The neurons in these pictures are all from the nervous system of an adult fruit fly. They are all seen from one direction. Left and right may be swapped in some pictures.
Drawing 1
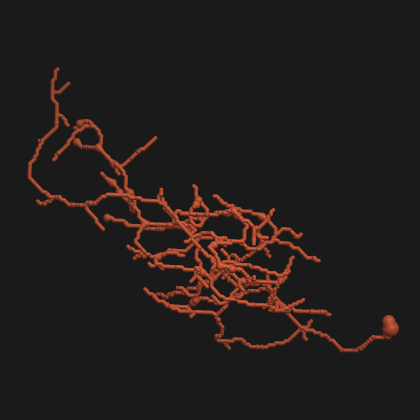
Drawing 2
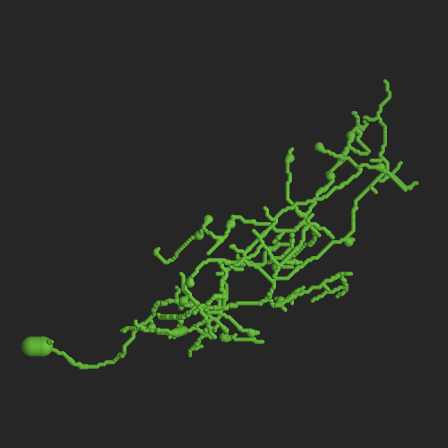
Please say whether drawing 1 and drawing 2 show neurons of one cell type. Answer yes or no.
yes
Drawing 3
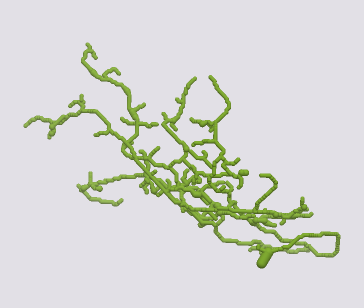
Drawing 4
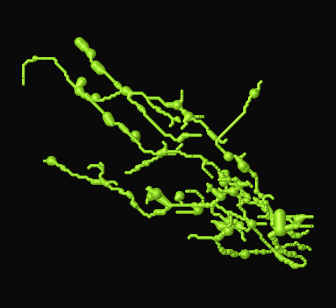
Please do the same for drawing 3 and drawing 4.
yes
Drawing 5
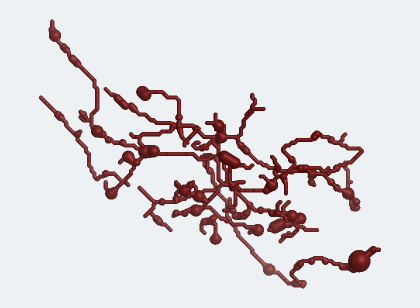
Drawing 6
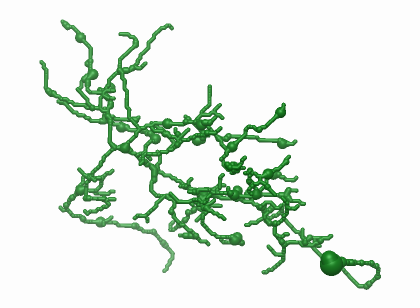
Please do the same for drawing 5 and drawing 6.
no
